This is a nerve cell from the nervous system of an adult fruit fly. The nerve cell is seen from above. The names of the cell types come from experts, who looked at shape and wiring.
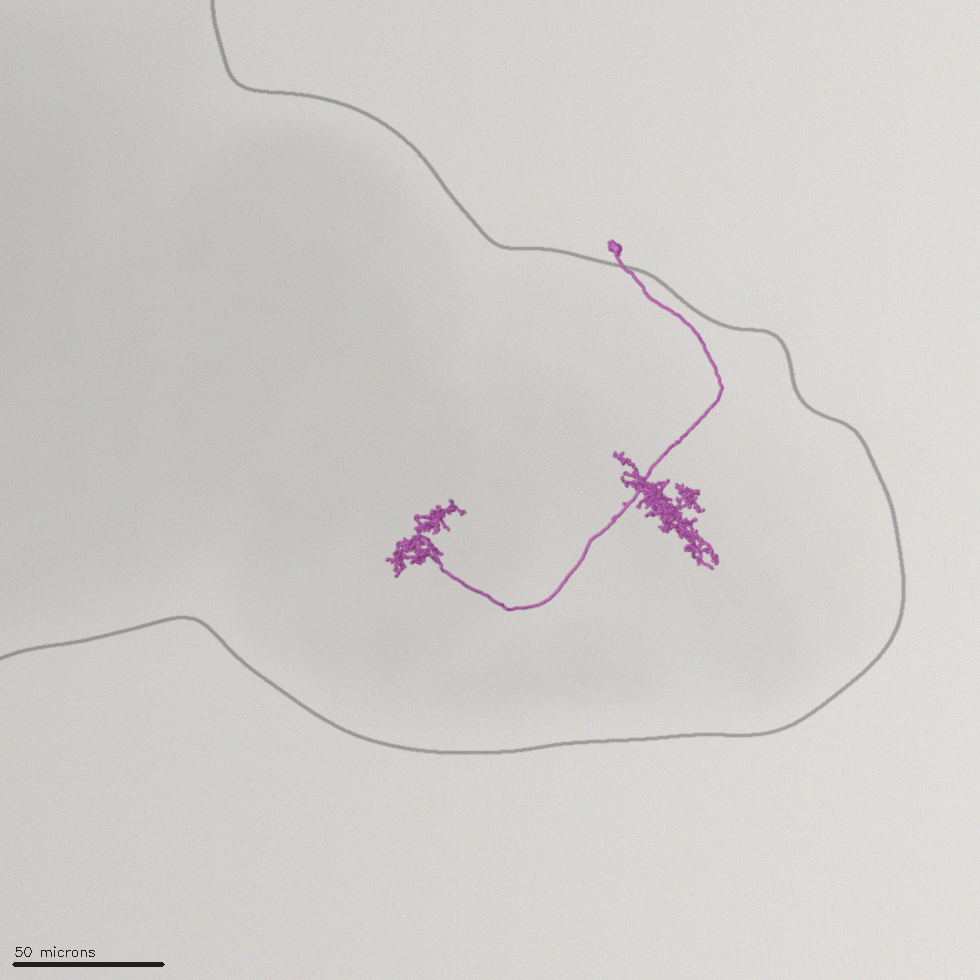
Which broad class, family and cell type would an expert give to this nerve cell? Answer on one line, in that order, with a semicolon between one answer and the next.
optic-lobe intrinsic neuron; Tm; Tm32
